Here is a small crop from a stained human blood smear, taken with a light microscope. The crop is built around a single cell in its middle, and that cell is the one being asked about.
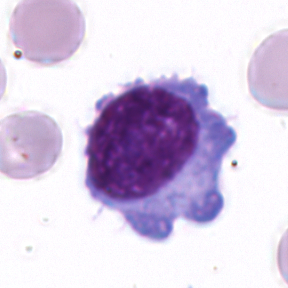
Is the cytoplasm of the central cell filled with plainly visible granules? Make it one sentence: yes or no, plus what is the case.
No, its cytoplasm is free of any visible granules.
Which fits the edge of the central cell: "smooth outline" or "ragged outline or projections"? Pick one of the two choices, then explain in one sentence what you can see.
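Ragged outline or projections. The cell's outline is irregular, with several rounded bulges along its right and lower edges.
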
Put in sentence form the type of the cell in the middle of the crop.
Classified as a plasma cell is the cell in the middle of this crop.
